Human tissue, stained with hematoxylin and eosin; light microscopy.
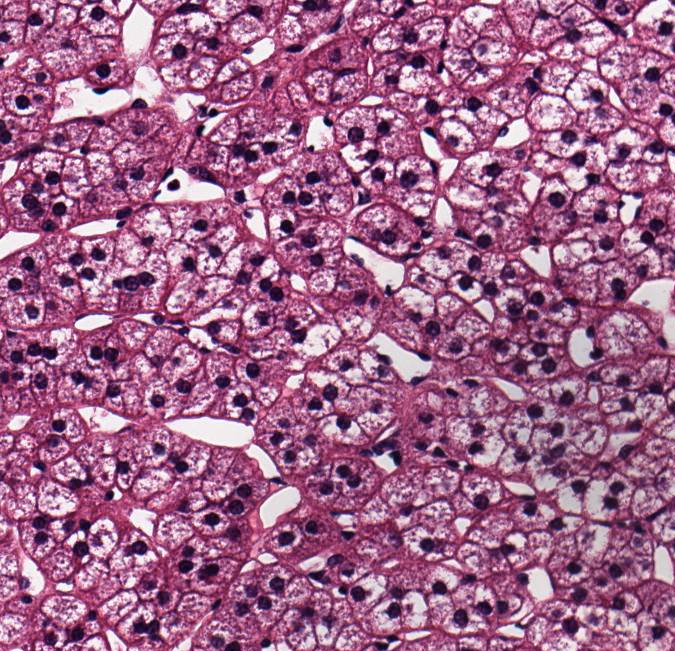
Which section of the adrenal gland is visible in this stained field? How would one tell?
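Zona fasciculata. Cells: abundant pale cytoplasm, finely vacuolated and foamy. Nuclei small, round, darkly stained, mostly single and roughly central.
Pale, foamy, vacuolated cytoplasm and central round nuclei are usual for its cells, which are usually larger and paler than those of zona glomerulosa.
Throughout, cells grouped in rounded nests and short cords outlined by thin pink septa.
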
